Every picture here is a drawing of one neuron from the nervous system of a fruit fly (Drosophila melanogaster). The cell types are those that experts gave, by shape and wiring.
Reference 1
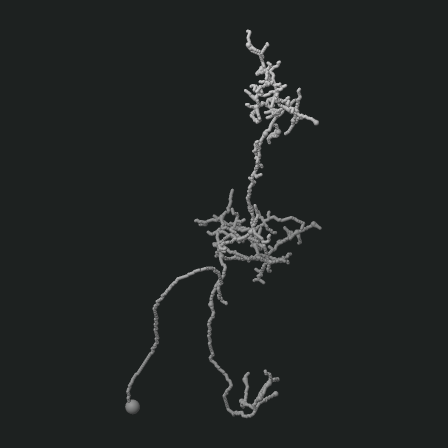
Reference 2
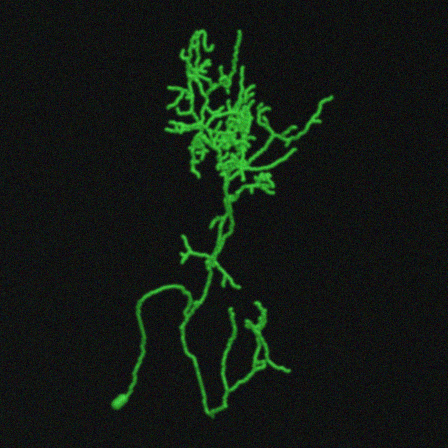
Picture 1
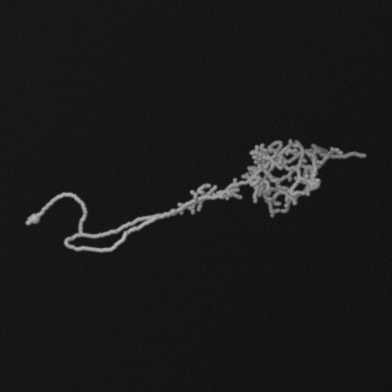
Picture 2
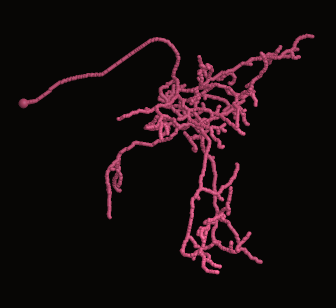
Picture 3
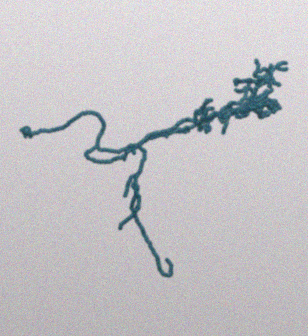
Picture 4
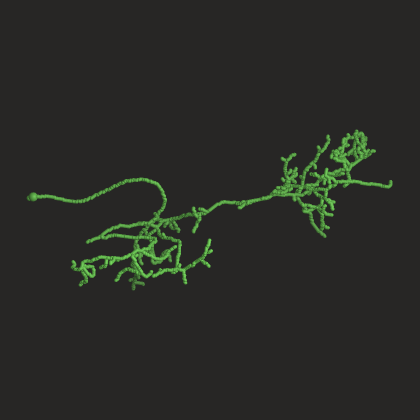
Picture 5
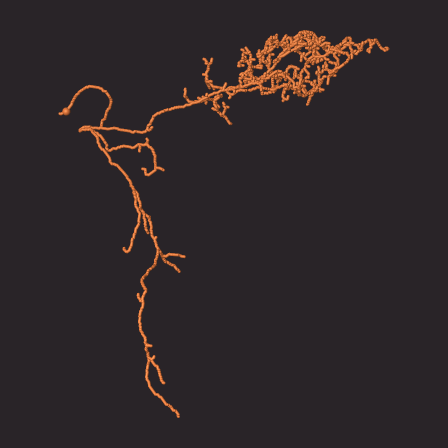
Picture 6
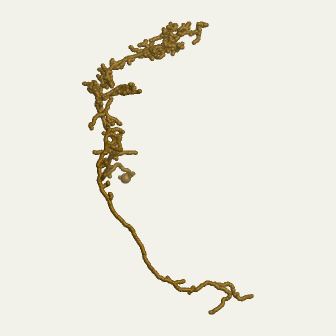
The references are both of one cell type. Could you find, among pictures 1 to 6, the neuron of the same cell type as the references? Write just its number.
4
